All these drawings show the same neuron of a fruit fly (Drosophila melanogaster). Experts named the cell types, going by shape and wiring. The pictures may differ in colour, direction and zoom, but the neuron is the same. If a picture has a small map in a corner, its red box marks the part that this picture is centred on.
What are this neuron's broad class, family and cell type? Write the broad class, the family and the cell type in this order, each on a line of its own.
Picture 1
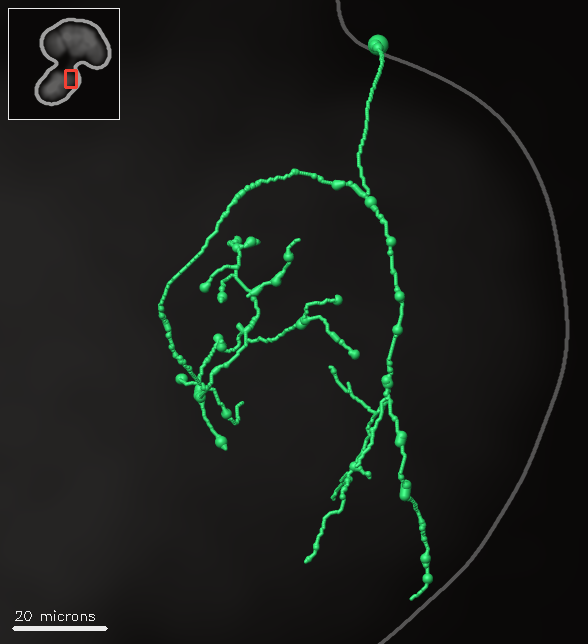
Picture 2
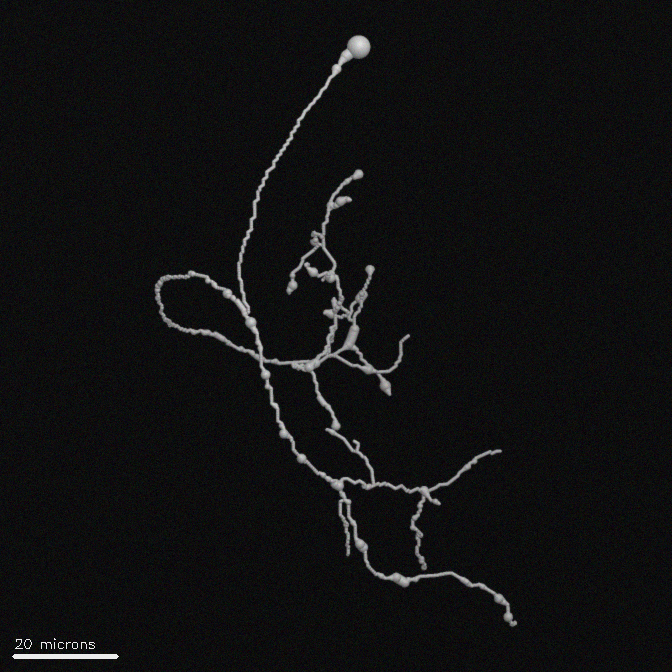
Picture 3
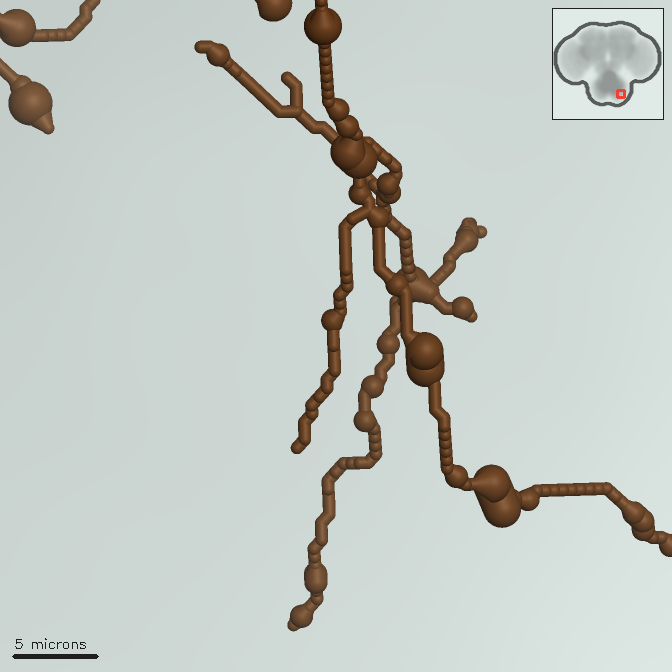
nerve-cord intrinsic neuron
hemilineage 09A
IN09A096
